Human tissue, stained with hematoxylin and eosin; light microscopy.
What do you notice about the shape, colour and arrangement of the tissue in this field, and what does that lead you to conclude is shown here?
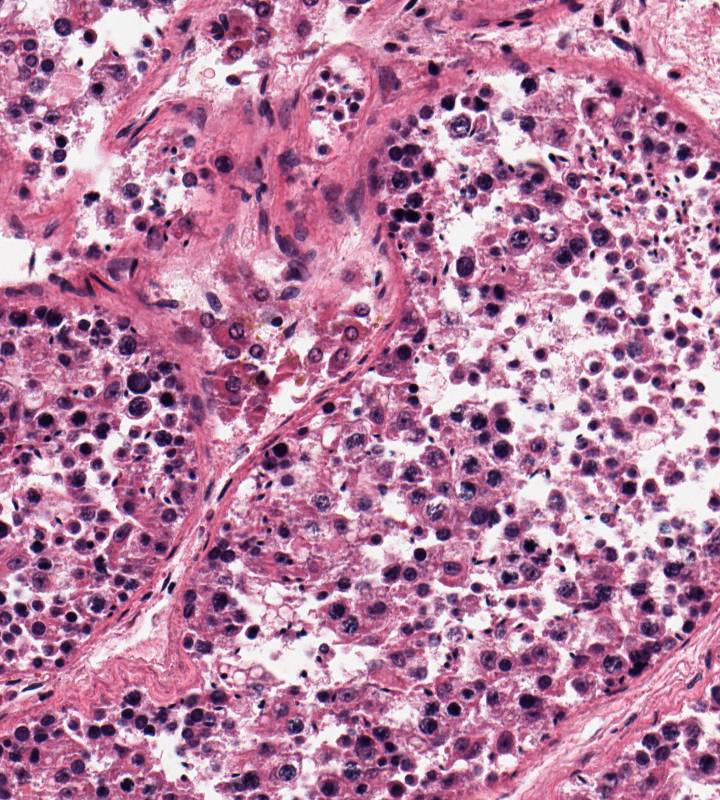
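Several rounded units, parted by thin pink fibrous walls, fill the field; looser tissue wedges between them at upper left and centre. Cells pack each unit without a clear lumen. The walls are pink collagen bands carrying flattened spindle-shaped nuclei. Upper centre, polygonal cells with abundant pink cytoplasm and round nuclei lie between units. This is testis.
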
